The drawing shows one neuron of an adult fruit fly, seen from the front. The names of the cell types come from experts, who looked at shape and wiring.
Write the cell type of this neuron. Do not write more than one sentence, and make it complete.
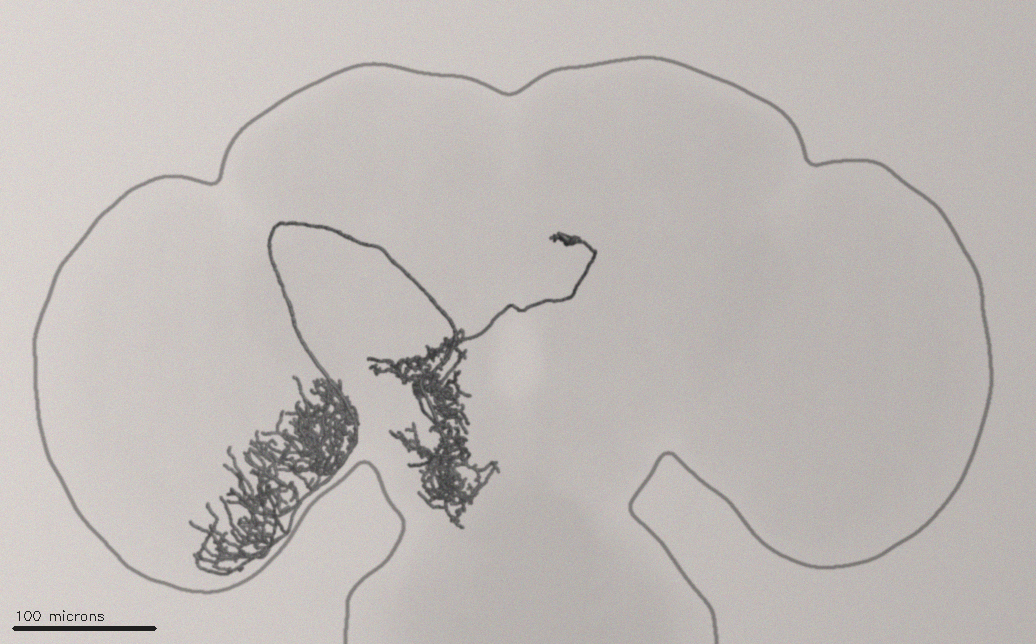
The cell type this neuron represents is OLVC2.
